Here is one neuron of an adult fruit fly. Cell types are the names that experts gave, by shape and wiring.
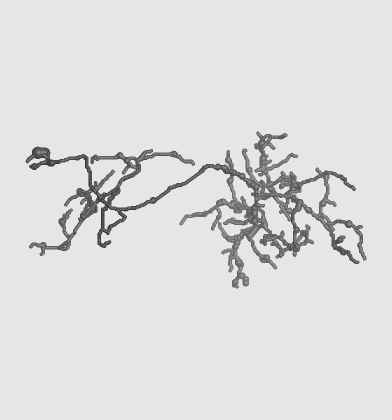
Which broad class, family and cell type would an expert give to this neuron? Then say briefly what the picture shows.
This is a central-brain intrinsic neuron. The family is hemilineage VLPl&d1_dorsal. The cell type is AVLP232. The picture shows dozens of branch ends. In this view it is wider than it is tall.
